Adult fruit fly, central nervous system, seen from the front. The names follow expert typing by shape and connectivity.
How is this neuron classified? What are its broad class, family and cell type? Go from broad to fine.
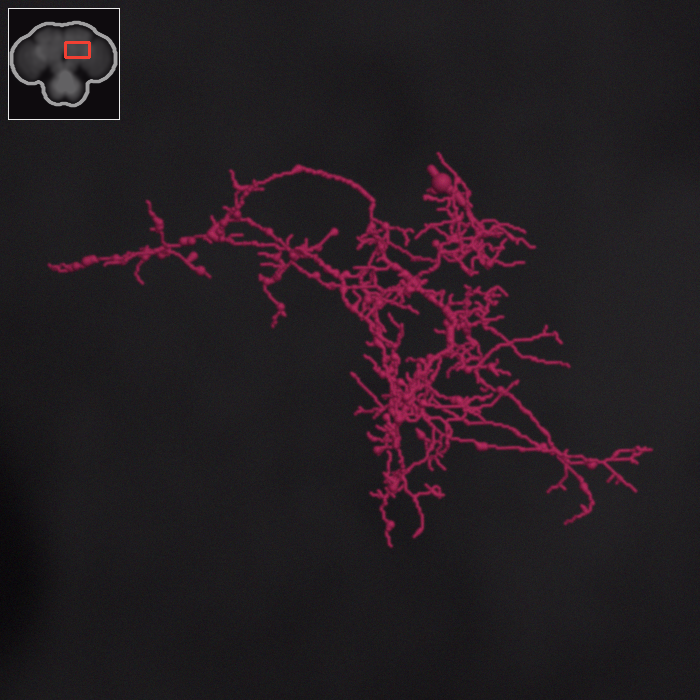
central-brain intrinsic neuron; hemilineage DL1_ventral; PVLP131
